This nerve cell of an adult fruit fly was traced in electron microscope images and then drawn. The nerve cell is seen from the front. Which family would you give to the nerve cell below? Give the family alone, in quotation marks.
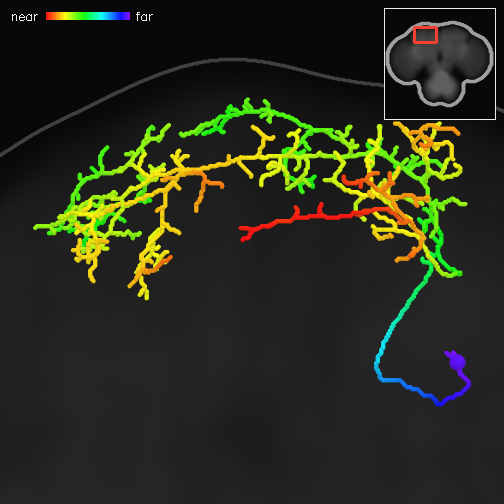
"hemilineage DM4_dorsal"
